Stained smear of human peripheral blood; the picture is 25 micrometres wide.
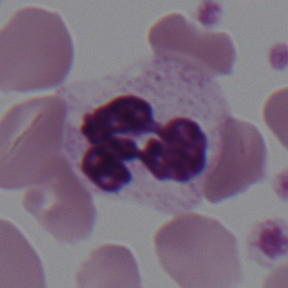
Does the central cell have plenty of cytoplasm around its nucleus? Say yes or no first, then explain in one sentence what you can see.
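Yes. The cytoplasm is abundant and pale pinkish.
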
